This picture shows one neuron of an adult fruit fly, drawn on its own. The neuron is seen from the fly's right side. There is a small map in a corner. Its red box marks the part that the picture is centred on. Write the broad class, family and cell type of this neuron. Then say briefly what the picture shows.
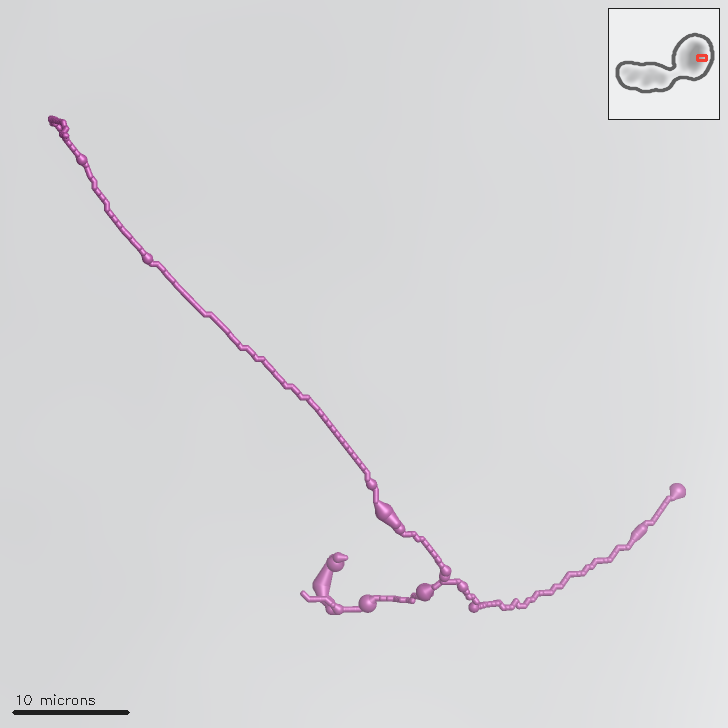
It is a sensory neuron entering the brain. Its family is called class olfactory. It is of cell type ORN_VM4. No cell body is drawn. From left to right in the picture it spans about 55 microns. There are a dozen or fewer branch ends.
